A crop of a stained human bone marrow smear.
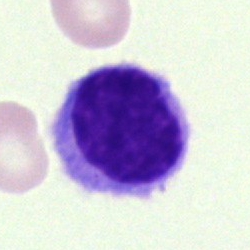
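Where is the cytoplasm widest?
On the lower left side, where it is pale blue.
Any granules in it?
None are seen.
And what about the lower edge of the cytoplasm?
It's ragged, with small bumps.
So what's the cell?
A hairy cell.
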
